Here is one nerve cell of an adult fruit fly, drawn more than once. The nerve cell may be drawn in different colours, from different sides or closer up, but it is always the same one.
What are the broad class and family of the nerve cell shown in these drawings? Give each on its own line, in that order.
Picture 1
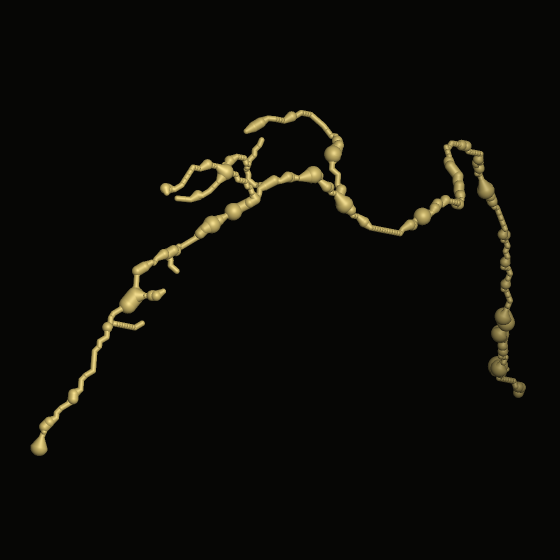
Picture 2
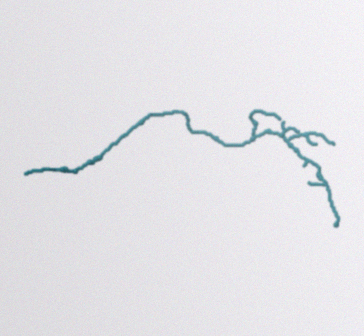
sensory neuron entering the nerve cord
class mechanosensory tactile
